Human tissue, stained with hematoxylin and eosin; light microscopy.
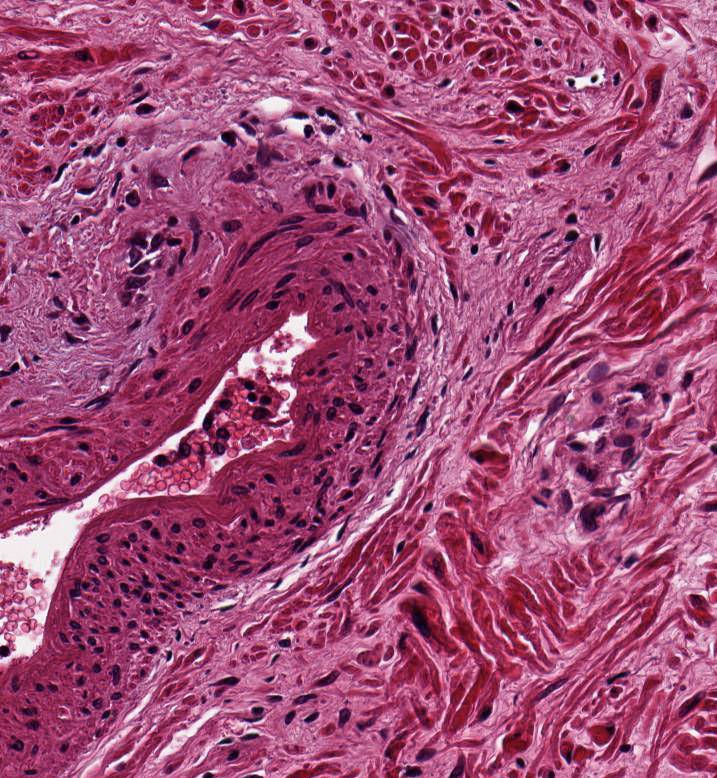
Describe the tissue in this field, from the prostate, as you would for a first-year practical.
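A narrow slit-like lumen curves from the lower left edge toward the centre of the field. Around it lies a thick cellular wall whose many oval nuclei form curving layers. Its smooth muscle cells show elongated nuclei and deep pink cytoplasm. No fat cells appear anywhere in the field.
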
